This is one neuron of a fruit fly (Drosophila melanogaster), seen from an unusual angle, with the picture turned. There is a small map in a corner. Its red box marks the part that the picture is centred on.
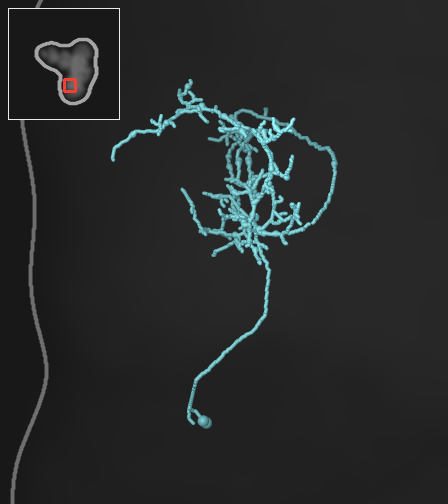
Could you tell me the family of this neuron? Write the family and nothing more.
hemilineage SLPal1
